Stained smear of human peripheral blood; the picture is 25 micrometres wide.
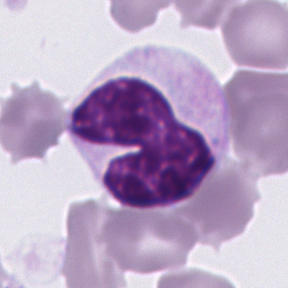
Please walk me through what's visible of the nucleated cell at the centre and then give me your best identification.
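Round, smooth outline here. The nucleus sits toward the lower left, its notch opening to the left, leaving the widest band of cytoplasm at the upper right. No vacuoles in that cytoplasm. It's a band neutrophil.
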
